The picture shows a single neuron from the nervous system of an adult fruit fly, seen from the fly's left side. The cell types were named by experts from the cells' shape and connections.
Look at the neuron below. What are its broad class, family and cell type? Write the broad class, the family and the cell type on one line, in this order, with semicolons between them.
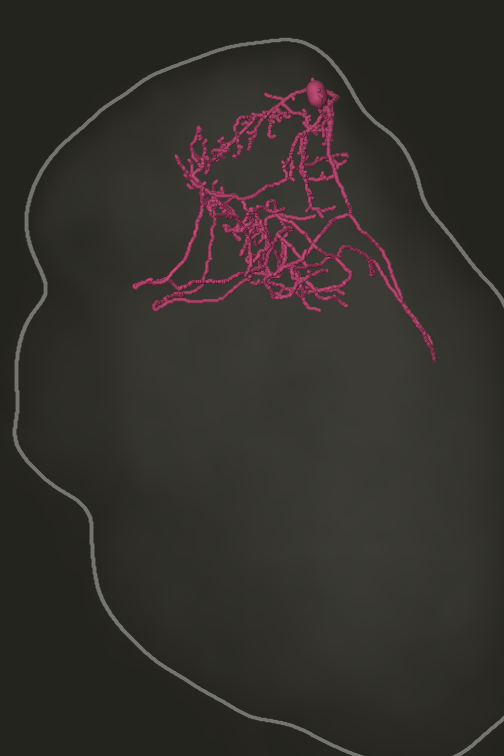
central-brain intrinsic neuron; CRZ; CRZ01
